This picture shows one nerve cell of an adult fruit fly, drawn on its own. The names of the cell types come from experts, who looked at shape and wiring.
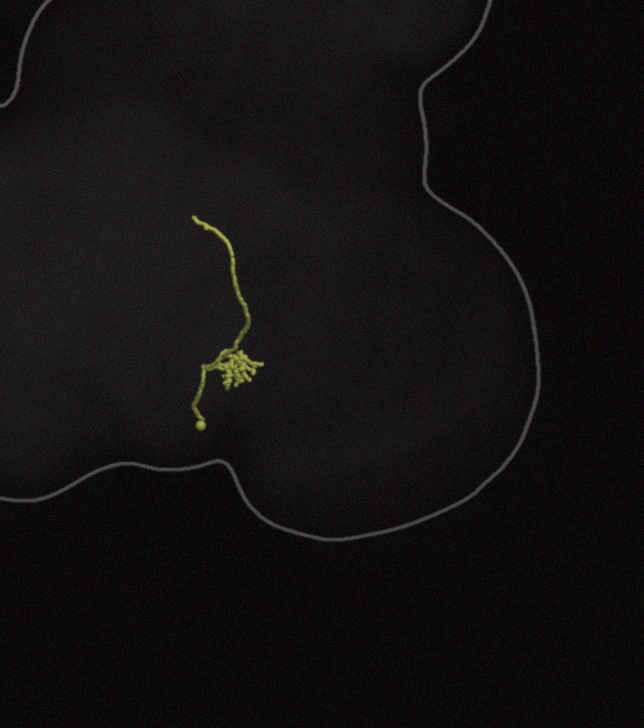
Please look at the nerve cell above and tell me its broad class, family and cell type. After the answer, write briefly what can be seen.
This is a visual projection neuron. Its family is LoVP. Its cell type is LoVP13. As drawn here it is more than twice as tall as it is wide.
